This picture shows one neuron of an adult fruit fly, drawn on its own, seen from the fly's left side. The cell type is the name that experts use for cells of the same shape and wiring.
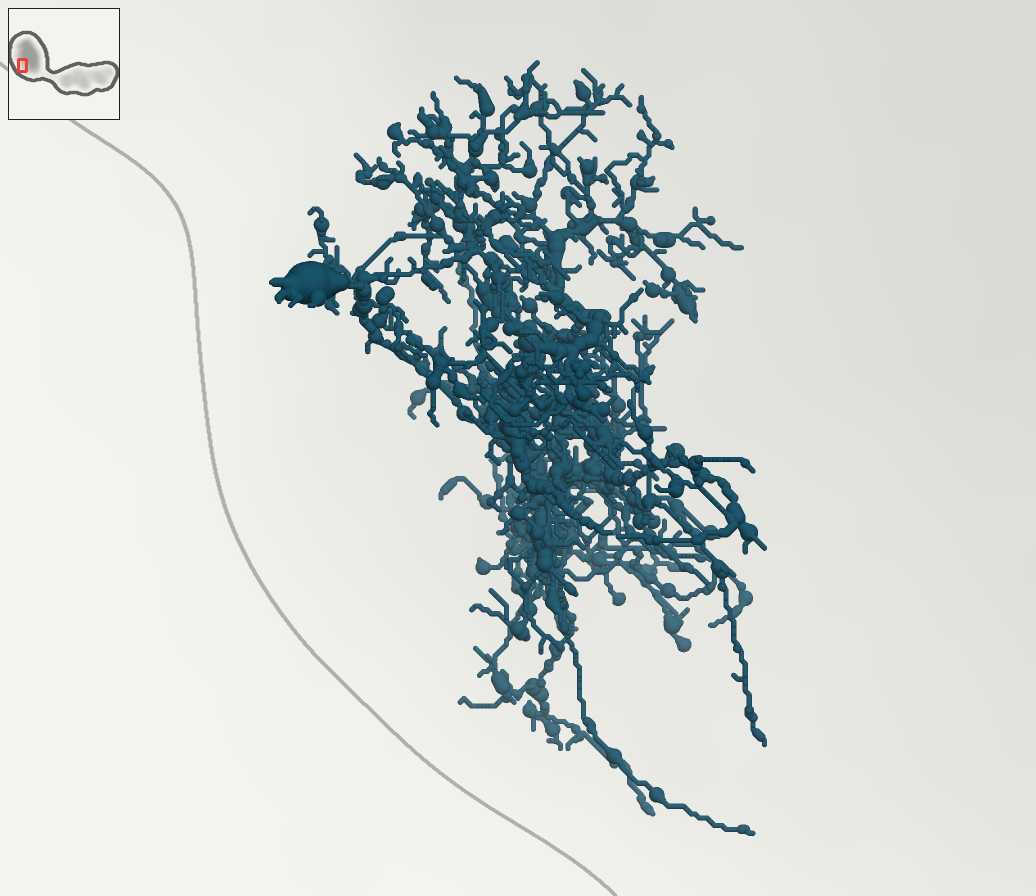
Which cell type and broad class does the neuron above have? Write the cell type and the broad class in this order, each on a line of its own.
GNG468
central-brain intrinsic neuron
